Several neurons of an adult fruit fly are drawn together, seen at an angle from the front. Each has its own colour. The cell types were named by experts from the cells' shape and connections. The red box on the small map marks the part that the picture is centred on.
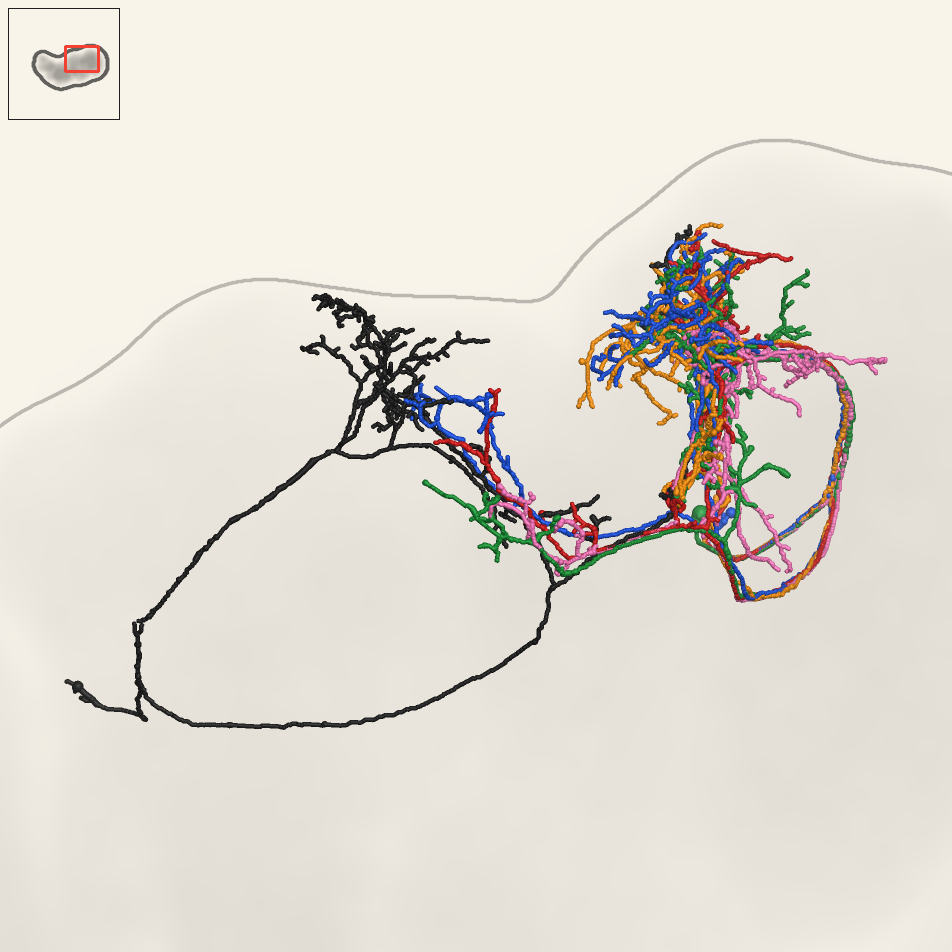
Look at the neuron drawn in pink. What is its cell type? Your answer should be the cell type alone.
SMP562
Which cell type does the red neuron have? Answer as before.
SMP565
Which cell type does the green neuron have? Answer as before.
SMP561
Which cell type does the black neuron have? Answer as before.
CB1897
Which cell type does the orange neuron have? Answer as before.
SMP566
